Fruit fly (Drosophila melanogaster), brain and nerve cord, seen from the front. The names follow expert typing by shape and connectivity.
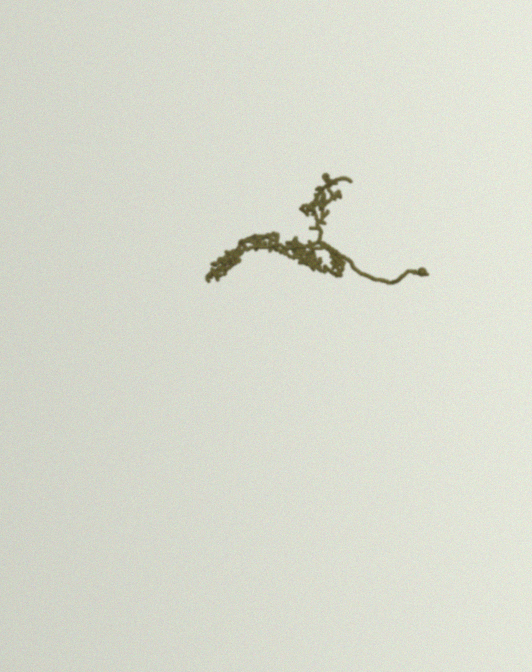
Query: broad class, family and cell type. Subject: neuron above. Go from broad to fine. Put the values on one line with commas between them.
central-brain intrinsic neuron, hemilineage AOTUv4_ventral, FB6W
